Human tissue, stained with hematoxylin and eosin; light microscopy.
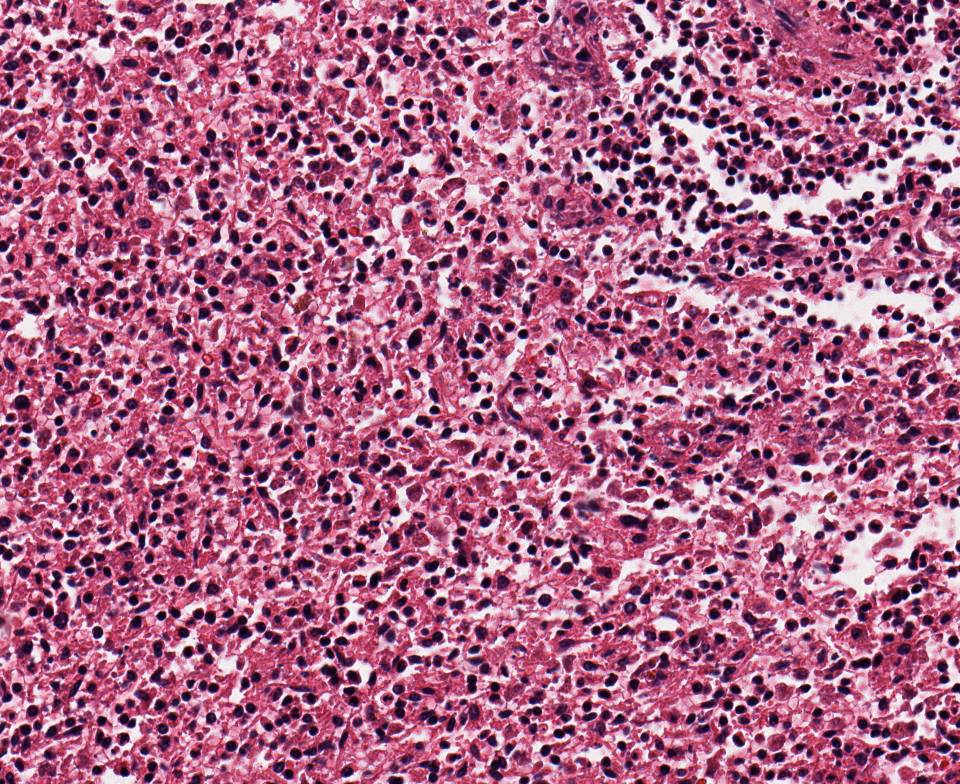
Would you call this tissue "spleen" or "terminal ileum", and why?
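Spleen. Diffuse, densely cellular sheet across the field; no glands, tubules or surface epithelium. Small cells with round, dark, dense nuclei and scant cytoplasm, consistent with lymphocytes, scattered throughout. A few cells, mostly left and central, hold small golden-brown granules. Background between cells: pink, finely fibrillary.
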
